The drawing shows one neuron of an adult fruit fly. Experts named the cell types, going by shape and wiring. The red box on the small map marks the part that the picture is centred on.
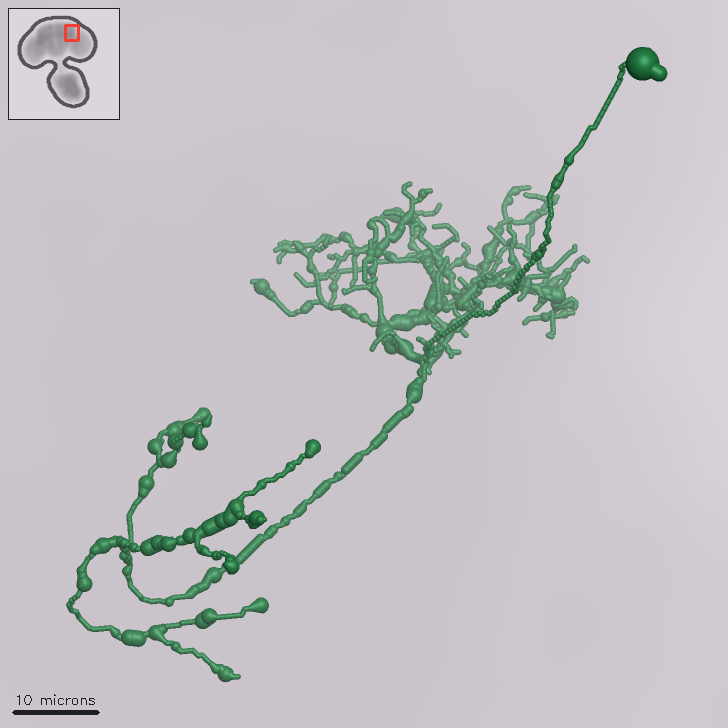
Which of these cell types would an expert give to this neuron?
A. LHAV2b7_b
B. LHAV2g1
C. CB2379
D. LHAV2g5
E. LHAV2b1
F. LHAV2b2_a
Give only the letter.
E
